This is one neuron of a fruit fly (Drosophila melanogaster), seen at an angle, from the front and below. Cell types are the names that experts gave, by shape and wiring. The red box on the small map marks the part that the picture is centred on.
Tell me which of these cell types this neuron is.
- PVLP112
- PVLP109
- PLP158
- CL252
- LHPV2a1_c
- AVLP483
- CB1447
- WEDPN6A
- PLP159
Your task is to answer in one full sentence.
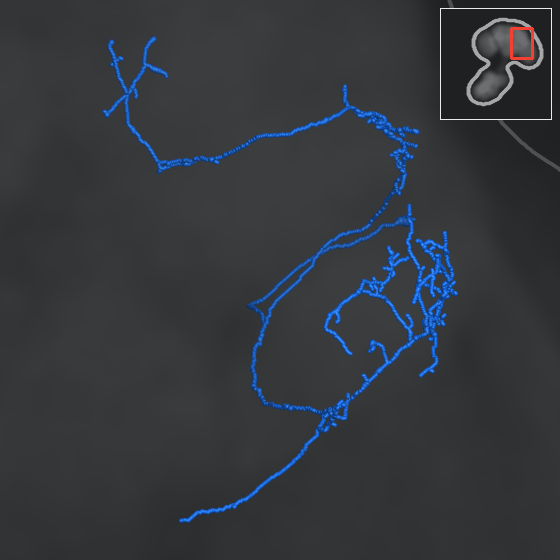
The type of this neuron is the cell type AVLP483.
